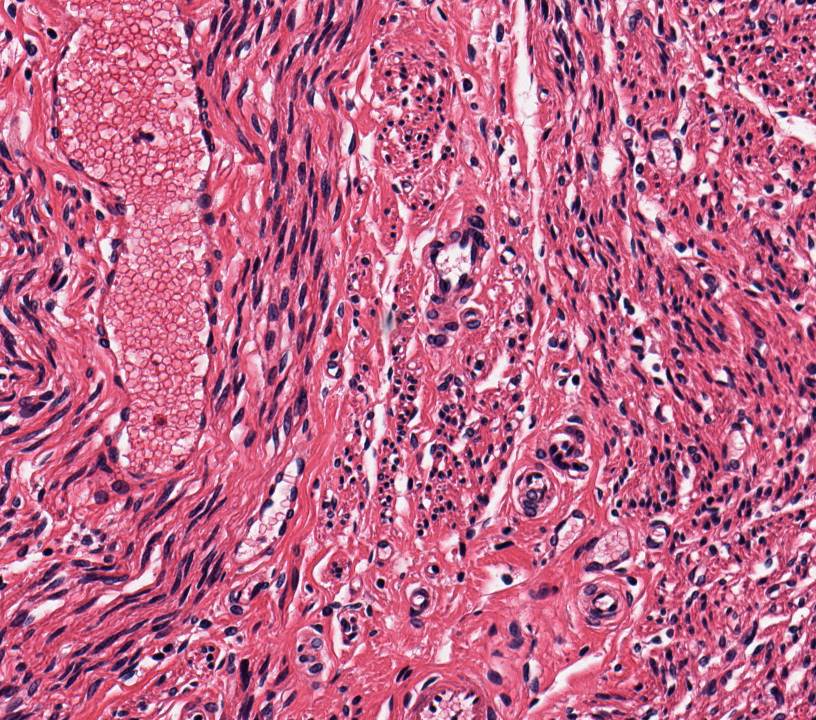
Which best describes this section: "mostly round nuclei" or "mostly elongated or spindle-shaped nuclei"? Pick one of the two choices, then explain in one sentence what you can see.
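Mostly elongated or spindle-shaped nuclei. Most of the field is made of spindle cells with elongated dark nuclei.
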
